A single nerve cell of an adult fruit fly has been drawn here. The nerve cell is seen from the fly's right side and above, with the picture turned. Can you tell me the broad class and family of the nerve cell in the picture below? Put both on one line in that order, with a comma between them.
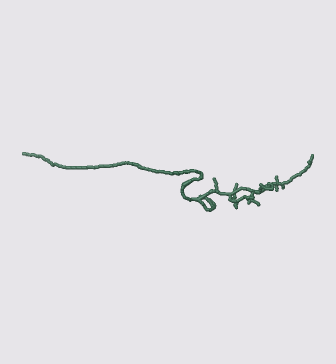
sensory neuron entering the nerve cord, class mechanosensory tactile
